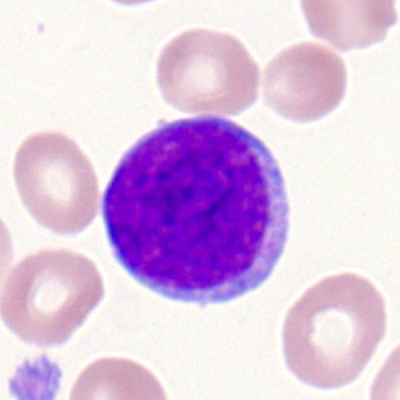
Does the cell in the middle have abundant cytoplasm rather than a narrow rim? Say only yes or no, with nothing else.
No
